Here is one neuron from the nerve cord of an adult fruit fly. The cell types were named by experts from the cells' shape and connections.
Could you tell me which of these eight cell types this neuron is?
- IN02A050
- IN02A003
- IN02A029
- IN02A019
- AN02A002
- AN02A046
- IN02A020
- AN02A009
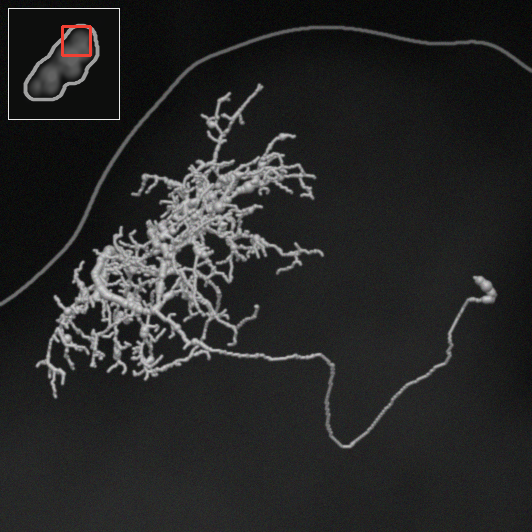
IN02A029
